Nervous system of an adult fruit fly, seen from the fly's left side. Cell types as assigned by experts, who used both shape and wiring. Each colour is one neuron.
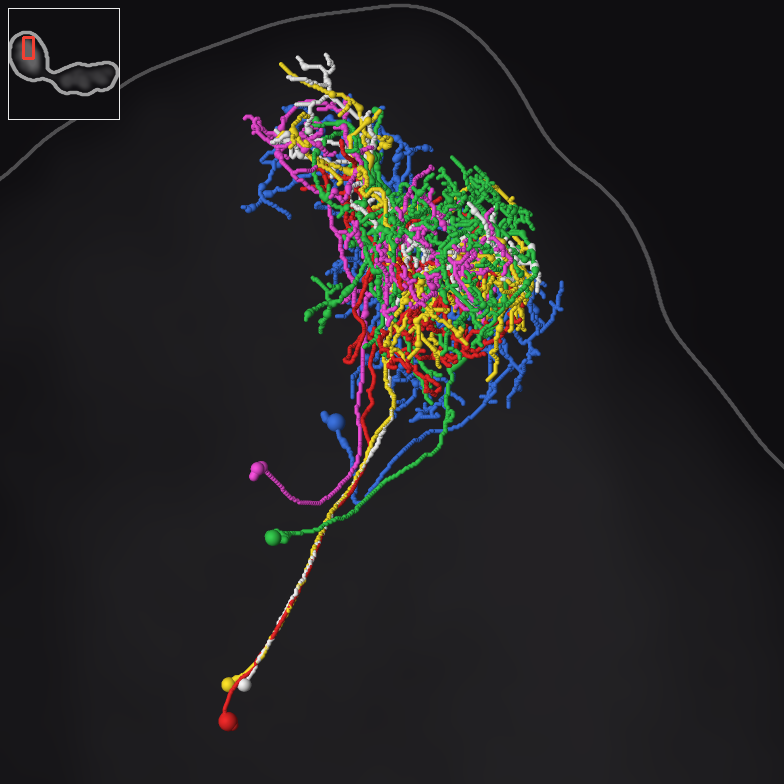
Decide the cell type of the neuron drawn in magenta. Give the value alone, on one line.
CB2053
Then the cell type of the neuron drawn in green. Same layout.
LHAV3k3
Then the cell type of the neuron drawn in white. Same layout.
CB4193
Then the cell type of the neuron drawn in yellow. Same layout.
CB1560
